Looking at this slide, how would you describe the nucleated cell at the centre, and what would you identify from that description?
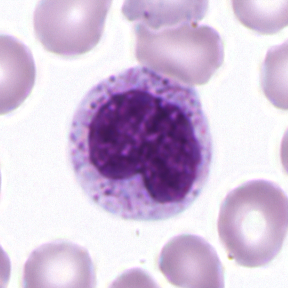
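A kidney-shaped nucleus carries a notch on its lower side and shows no visible nucleoli. Around it, the cytoplasm is pale greyish lilac and contains no vacuoles. The cell is a metamyelocyte.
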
